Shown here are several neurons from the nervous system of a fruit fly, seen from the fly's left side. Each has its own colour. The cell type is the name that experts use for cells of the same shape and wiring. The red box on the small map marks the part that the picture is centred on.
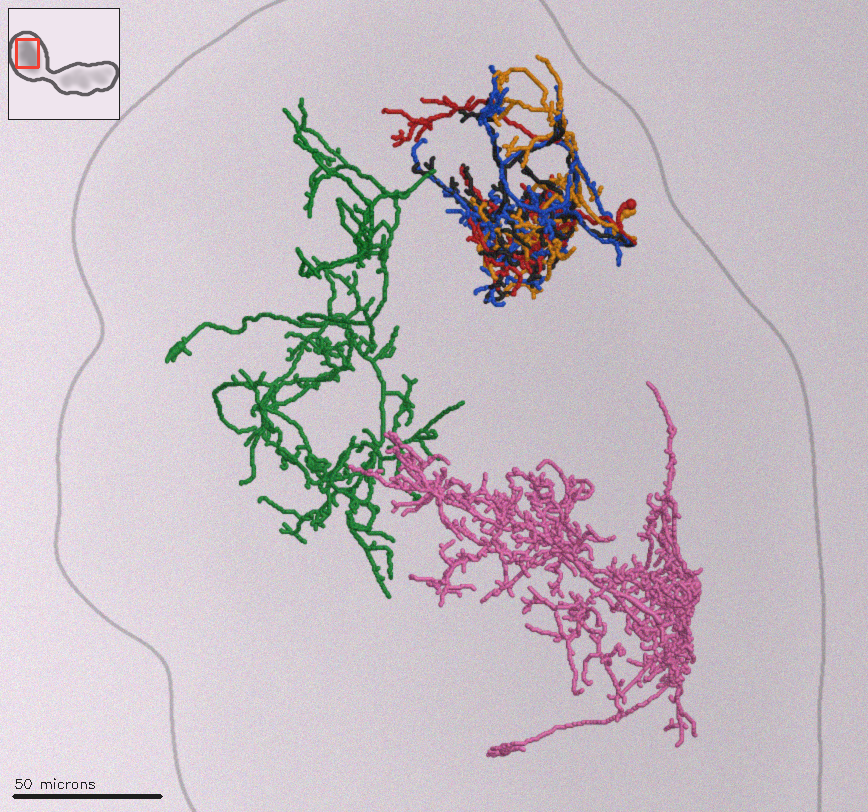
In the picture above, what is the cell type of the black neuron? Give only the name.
LHPV4g1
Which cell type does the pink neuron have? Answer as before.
PS308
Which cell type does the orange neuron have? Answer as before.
LHPV4g2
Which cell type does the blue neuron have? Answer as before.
LHPV4b7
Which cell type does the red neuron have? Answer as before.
LHPV4b2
